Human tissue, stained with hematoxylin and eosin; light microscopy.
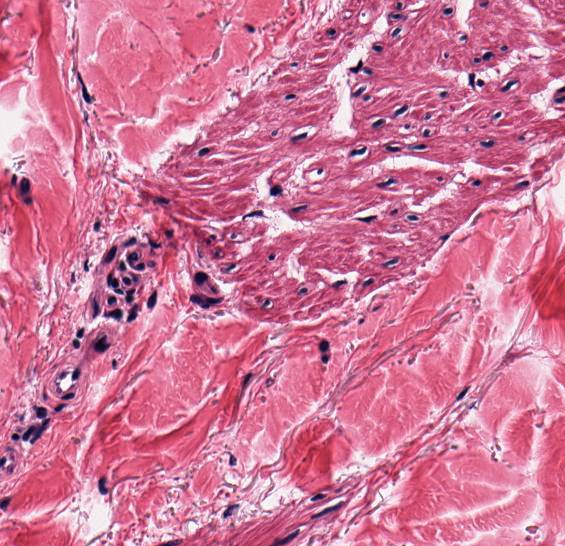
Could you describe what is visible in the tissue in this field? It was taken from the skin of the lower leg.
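Looking across the field, I see a band of closely packed spindle cells running diagonally from left of centre toward the upper right. Its nuclei look oval to elongated and dark. Around it, thick pink collagen bundles fill most of the field, with only scattered nuclei.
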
